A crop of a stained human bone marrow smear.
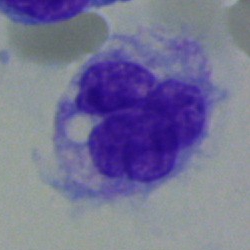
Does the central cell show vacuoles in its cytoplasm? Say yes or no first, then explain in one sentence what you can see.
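Yes. One clear round vacuole lies in the cytoplasm on the left side of the nucleus.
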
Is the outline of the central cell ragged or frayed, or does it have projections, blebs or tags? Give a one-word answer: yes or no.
Yes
